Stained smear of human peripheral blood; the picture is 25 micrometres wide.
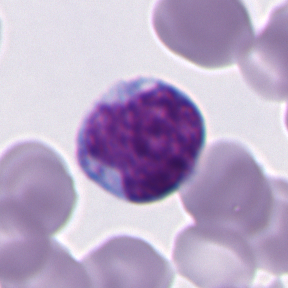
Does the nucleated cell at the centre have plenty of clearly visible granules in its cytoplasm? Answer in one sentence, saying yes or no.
No, its cytoplasm is free of any visible granules.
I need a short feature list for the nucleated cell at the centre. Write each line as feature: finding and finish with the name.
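Outline: roughly round and smooth
Size: about 11 micrometres across
Nucleus: fills most of the cell
Chromatin: dark purple, coarsely clumped
Cytoplasm: thin pale blue rim, widest at lower left
Name: typical lymphocyte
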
